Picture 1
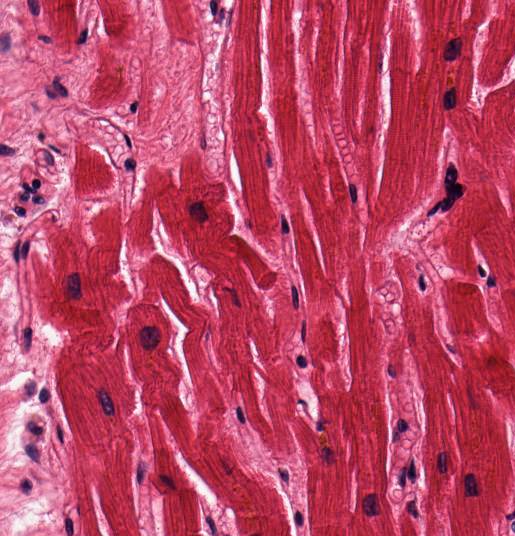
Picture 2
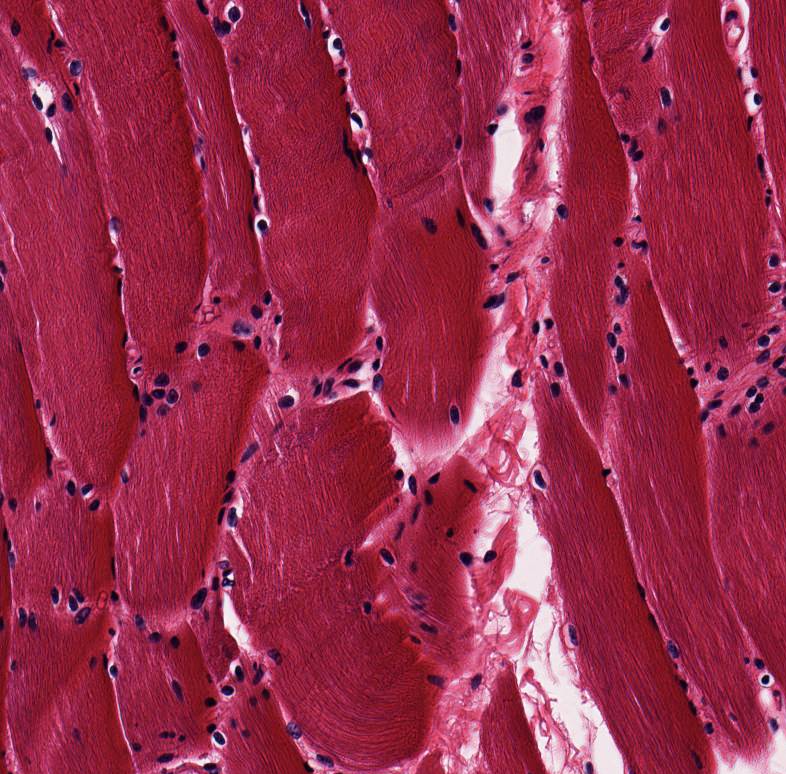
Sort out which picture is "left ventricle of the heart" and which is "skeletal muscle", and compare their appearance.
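In this pair, the left ventricle of the heart is picture 1 and skeletal muscle is picture 2. Both show fibres running mainly from top to bottom of the field, with cytoplasm stained deep red in the left ventricle and deep, even pink-red in skeletal muscle. In the left ventricle each fibre holds a single nucleus set centrally, whereas in skeletal muscle the small, dark, oval nuclei lie mostly at the edges of the fibres or between them. Fine lines running lengthwise can be made out within the skeletal muscle fibres, which lie roughly parallel and fill the field. Picture 1 also has paler pink loose connective tissue along its left edge, with muscle fibres filling the rest.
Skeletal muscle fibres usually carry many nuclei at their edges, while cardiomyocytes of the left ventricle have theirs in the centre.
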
